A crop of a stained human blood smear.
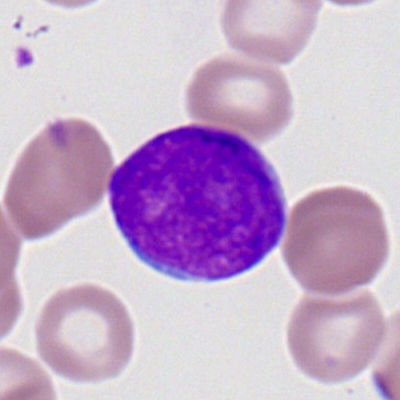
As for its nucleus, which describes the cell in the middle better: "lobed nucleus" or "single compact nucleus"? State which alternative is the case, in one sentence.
This cell's nucleus is a single compact mass, round, oval or kidney-shaped.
